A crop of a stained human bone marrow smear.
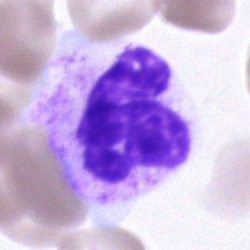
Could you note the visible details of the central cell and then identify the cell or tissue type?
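You'll notice the nucleus sits off toward the right, so the cytoplasm forms a wider band on the left. Its chromatin stains a dense, dark purple. The cytoplasm is a pale greyish-lilac, with fine purple granules scattered through it. That one's a segmented neutrophil.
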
